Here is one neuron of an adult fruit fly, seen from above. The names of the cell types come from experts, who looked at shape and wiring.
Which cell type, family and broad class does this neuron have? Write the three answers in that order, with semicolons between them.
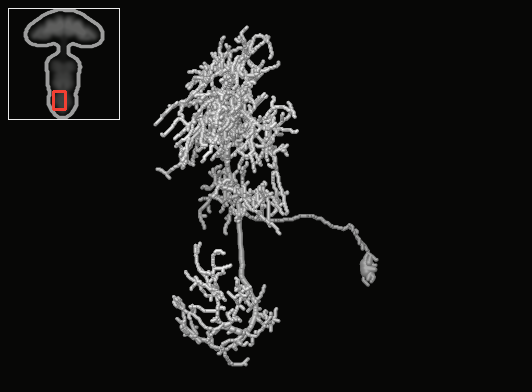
IN13B006; hemilineage 13B; nerve-cord intrinsic neuron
